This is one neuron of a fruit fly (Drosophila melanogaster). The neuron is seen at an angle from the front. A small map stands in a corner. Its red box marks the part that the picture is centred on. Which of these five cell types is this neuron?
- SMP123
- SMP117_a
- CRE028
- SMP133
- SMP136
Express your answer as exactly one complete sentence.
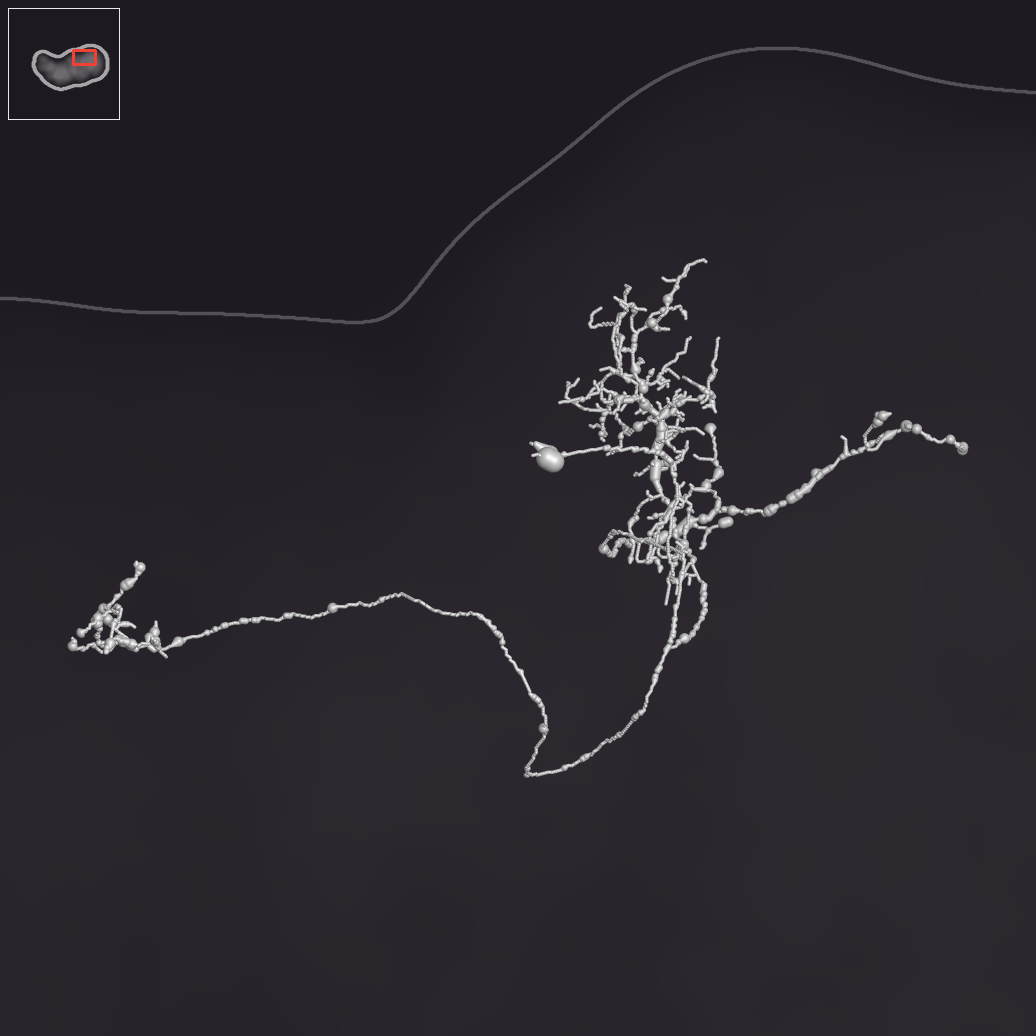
This neuron is assigned to the cell type SMP136.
